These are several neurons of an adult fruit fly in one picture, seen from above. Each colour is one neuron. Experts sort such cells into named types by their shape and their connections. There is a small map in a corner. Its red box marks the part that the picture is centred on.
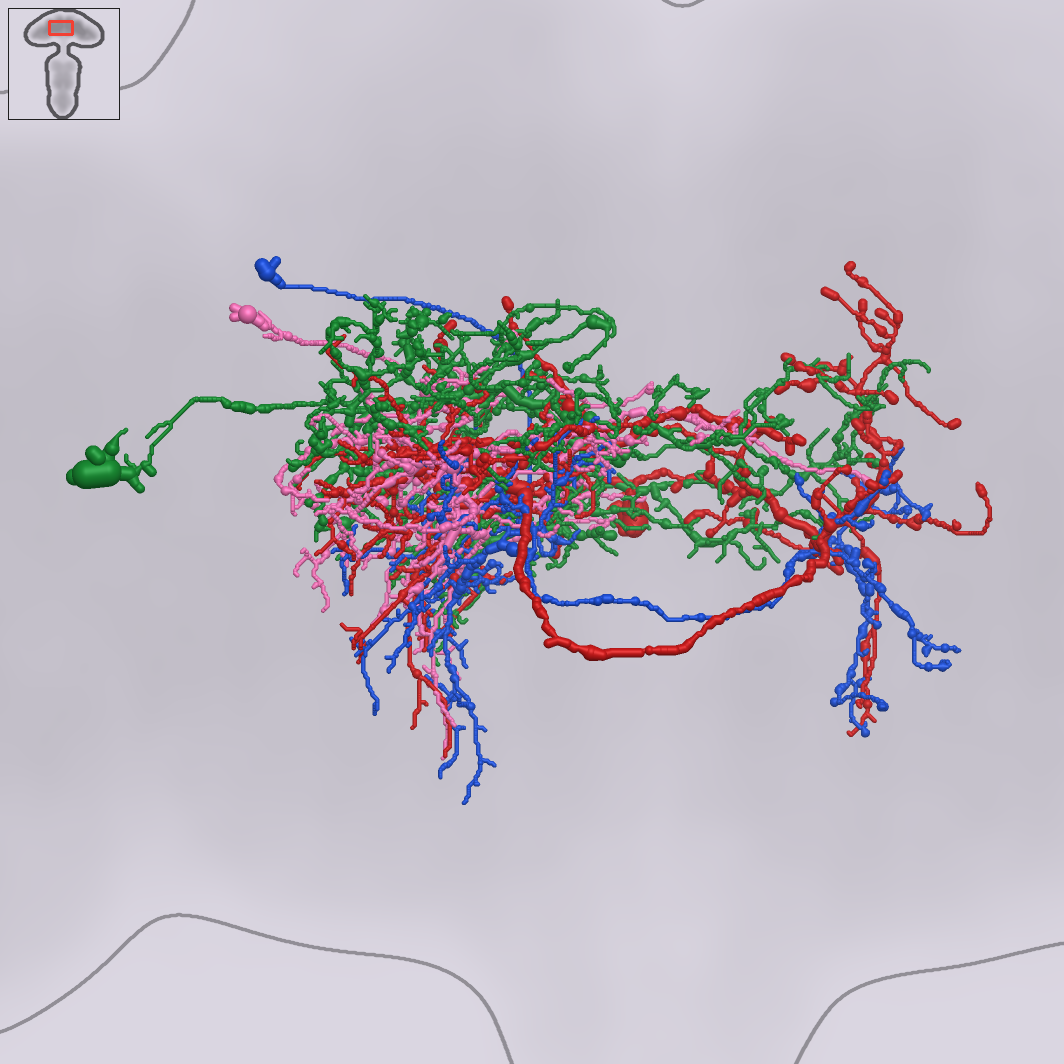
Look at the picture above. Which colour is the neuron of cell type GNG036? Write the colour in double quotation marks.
"green"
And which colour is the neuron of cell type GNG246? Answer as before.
"blue"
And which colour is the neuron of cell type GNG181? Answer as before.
"red"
